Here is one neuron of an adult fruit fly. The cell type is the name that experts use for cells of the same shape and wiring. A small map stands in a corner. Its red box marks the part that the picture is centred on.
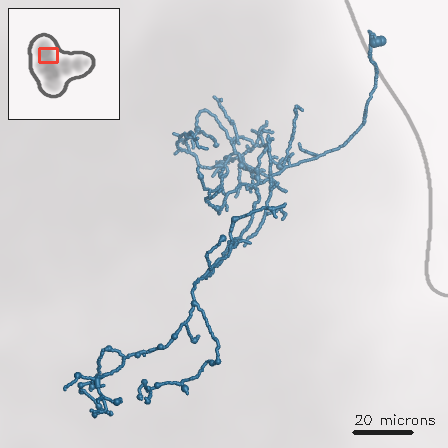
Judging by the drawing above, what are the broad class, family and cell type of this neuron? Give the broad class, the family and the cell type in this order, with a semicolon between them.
central-brain intrinsic neuron; hemilineage VLPd&p1_posterior; LHPD2c2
